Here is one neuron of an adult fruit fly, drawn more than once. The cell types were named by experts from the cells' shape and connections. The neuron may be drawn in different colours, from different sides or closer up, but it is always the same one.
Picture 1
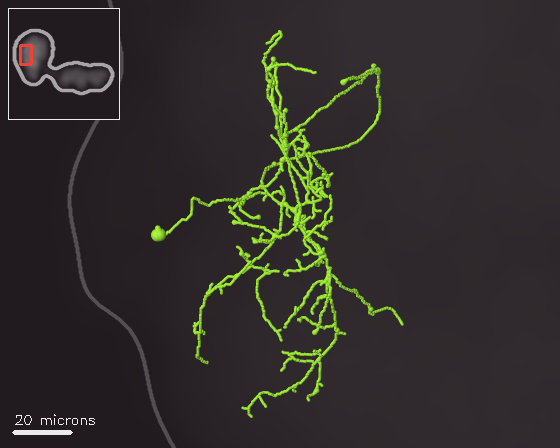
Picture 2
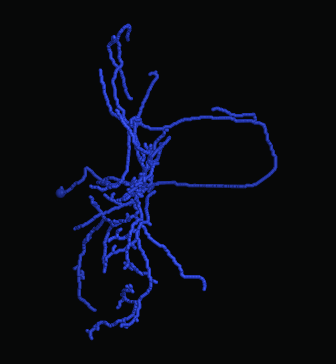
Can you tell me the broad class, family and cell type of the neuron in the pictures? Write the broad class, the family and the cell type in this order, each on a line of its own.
central-brain intrinsic neuron
hemilineage VLPl&d1_dorsal
AVLP225_a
